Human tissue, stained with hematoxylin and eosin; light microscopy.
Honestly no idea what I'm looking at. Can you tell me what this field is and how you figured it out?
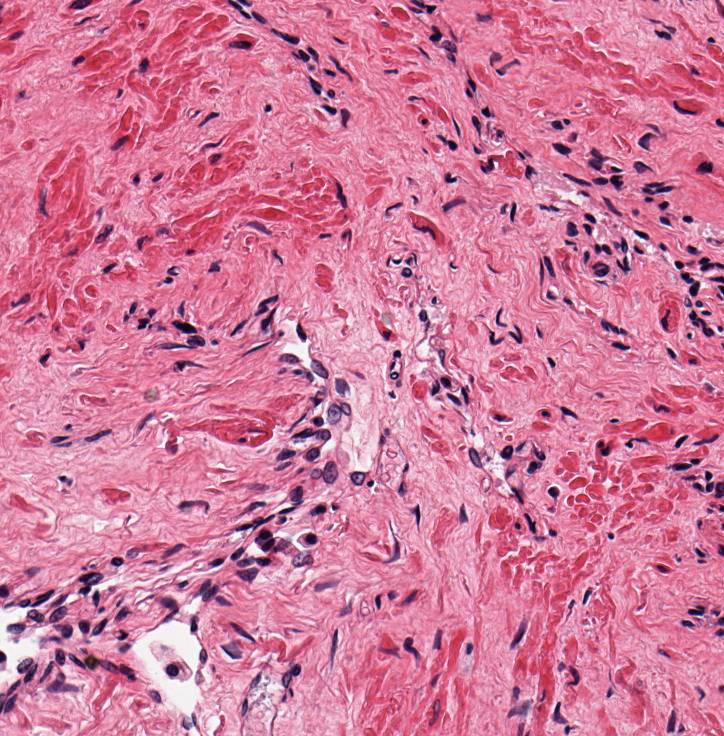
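What you have here is fibromuscular stroma. See how pink collagen fibres mix with deeper red bundles throughout, and there is no epithelium anywhere.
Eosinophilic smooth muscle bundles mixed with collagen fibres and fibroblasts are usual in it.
Most nuclei are small, dark and spindle-shaped, lying singly and well apart, though they crowd along a band running diagonally from the lower left toward the centre. There are no glands or tubules either.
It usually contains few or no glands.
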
